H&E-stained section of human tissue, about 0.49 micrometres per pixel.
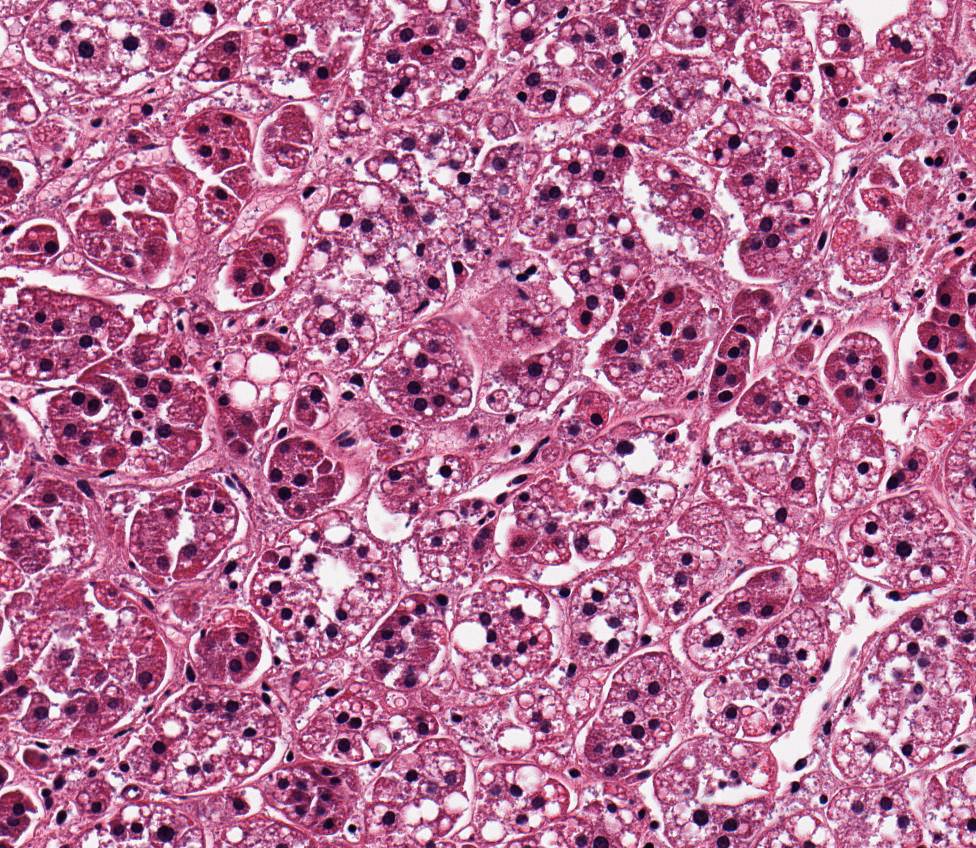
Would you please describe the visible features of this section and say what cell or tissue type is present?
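Notice rounded nests of closely packed cells filling the whole field. Thin pink septa carrying flattened, elongated dark nuclei surround each. Cell nuclei are small, round and dark, usually one each. Left of centre, a few clear vacuoles are much larger than others. This is adrenal gland.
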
